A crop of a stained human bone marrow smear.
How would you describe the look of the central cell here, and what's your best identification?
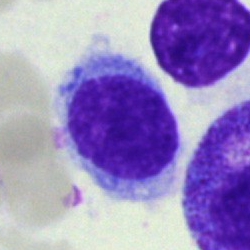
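Oval outline, long axis running from upper left to lower right. Pale blue cytoplasm, no distinct granules in it. Up at the upper left the margin's ragged, with small blebs. That's a hairy cell.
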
